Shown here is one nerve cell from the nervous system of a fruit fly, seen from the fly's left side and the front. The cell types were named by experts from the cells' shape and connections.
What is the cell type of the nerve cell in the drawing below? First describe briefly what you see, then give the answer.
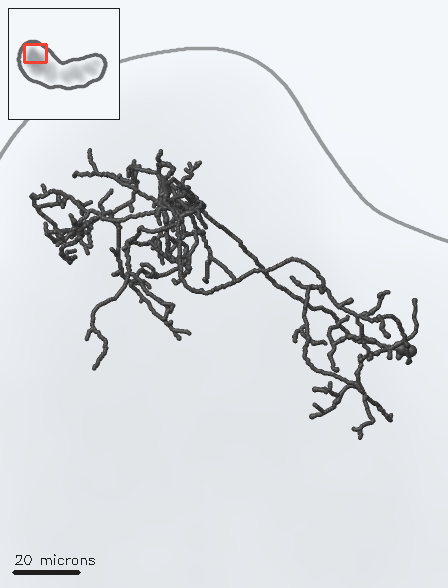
By the scale bar it is about 120 microns wide in this view. The picture shows dozens of branch ends. It is a central-brain intrinsic neuron. Its cell type is SIP076.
